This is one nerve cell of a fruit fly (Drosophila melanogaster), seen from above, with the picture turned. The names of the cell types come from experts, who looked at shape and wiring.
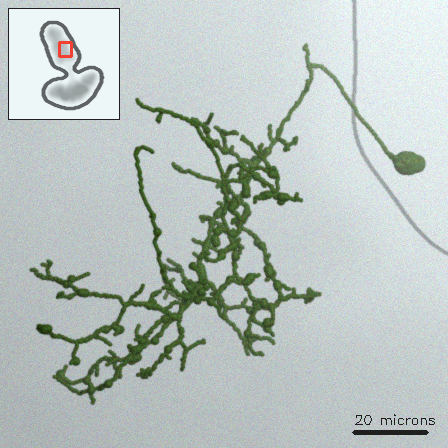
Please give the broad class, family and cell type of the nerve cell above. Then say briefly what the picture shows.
It is a nerve-cord intrinsic neuron. Its family is hemilineage 16B. Its cell type is IN16B062. It is in the nerve cord and does not reach the brain. By the scale bar it is about 110 microns wide in this view. Dozens of branch ends can be seen.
